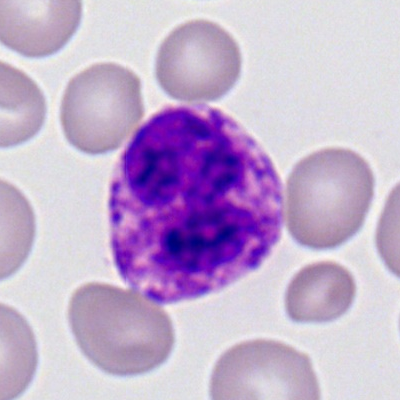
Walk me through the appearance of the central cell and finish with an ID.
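First, the nuclear chromatin is dark purple and coarsely clumped. Second, dark purple granules are scattered through the cytoplasm and over the nucleus. Third, no nucleoli can be seen in the nucleus. Fourth, the cytoplasm shows no clear vacuoles. Last, the name: basophil.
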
